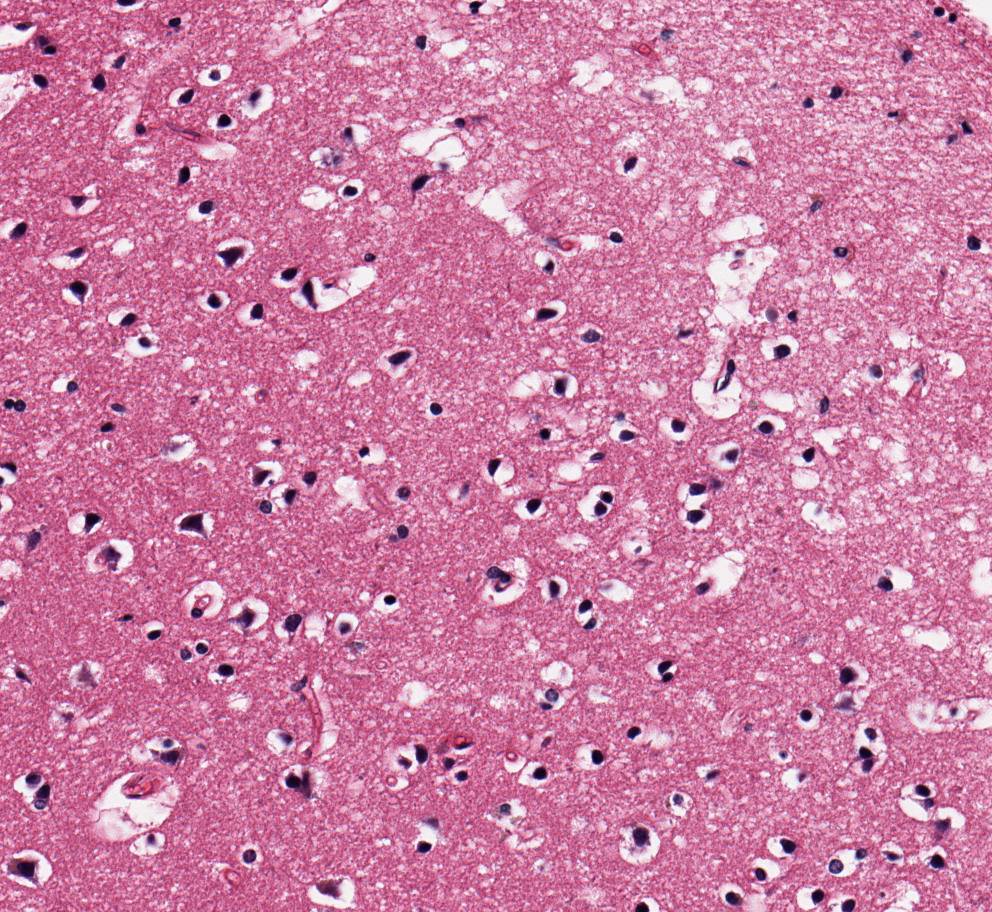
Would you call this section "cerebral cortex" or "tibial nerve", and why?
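This section is cerebral cortex, not tibial nerve.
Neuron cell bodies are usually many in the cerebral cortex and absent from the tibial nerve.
Larger angular cells lie singly in a pink, finely fibrillary background, not in units, with smaller round dark nuclei of little visible cytoplasm scattered among them. A few thin-walled small vessels hold red cells, one in a clear space at the lower left. Many small clear vacuoles pit the background, most in the upper right.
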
